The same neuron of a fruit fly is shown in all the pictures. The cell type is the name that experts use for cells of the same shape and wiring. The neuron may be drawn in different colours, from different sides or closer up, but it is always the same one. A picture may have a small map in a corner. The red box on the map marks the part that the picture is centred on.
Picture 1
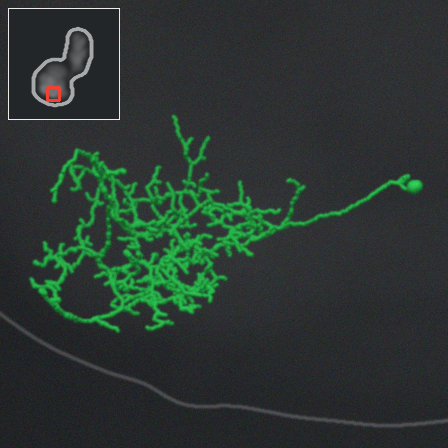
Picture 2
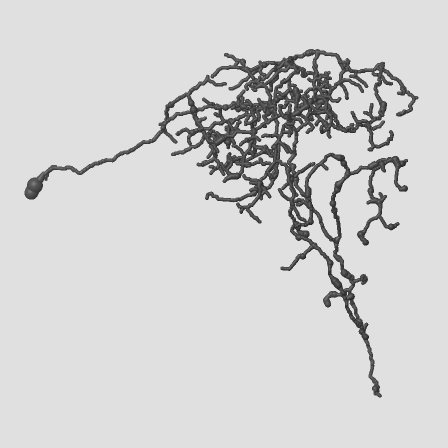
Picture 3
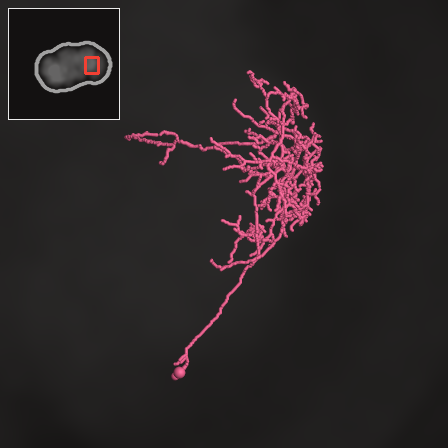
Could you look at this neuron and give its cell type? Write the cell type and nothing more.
AVLP333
